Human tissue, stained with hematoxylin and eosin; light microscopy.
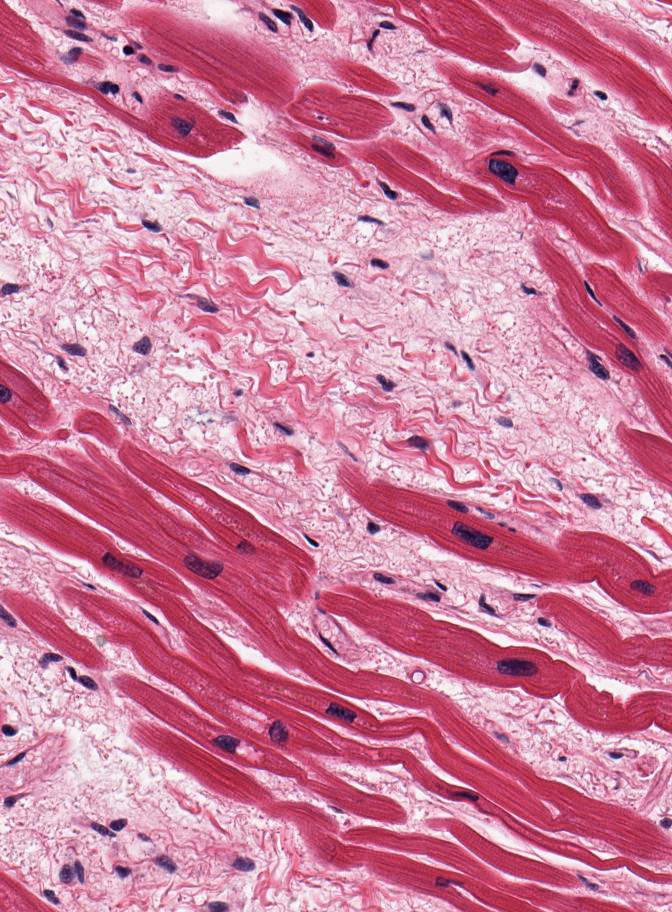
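Atrial appendage of the heart, haematoxylin and eosin section. The muscle fibres run diagonally from upper left to lower right, and I can follow them branching and joining their neighbours. Through the loose central tissue, small dark nuclei, oval to spindle-shaped, are sparsely scattered. I find no fat cells anywhere in the field.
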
